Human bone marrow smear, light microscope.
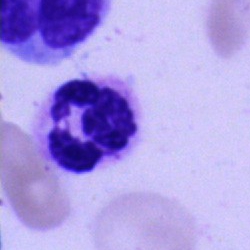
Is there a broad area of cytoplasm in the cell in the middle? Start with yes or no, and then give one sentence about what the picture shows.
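No. The cytoplasm forms a thin, pale pinkish-lilac rim around the nucleus.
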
